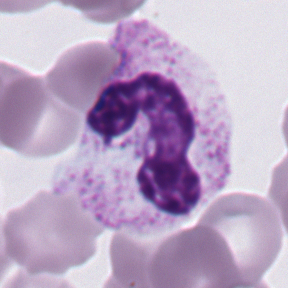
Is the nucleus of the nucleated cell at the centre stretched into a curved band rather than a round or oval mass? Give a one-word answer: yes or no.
Yes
